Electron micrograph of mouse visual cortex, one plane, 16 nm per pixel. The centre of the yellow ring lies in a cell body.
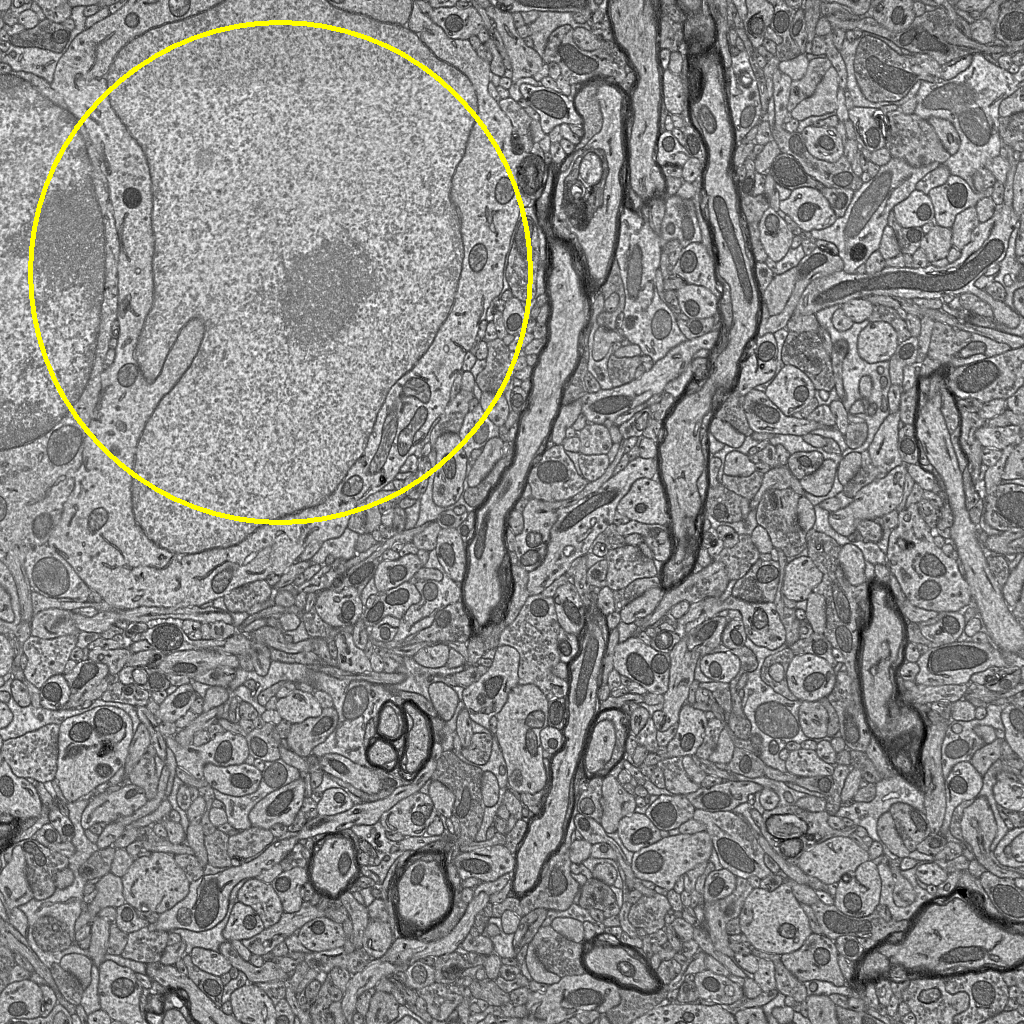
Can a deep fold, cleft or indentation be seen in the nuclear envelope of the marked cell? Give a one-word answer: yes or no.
Yes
